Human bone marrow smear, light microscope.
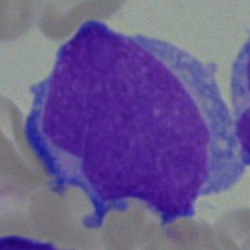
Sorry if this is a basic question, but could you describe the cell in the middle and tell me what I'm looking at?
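Chromatin finely and evenly granular throughout the nucleus. Cytoplasm blue, a deeper blue along the left edge of the cell. Cytoplasmic band wider on the right of the nucleus than on the left. Blast.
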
